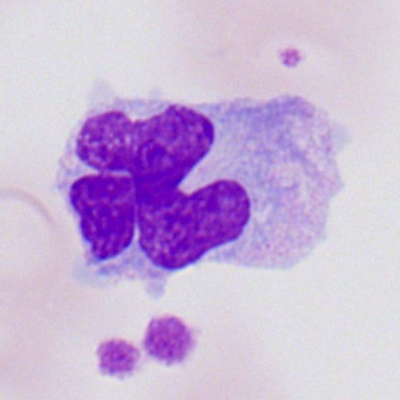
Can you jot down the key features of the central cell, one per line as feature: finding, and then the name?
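Outline: irregular, with ragged, uneven edges
Chromatin: dark purple, coarsely clumped, small lighter spaces
Nucleoli: none visible
Granules: fine, faint, pinkish, scattered through the cytoplasm
Name: monocyte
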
